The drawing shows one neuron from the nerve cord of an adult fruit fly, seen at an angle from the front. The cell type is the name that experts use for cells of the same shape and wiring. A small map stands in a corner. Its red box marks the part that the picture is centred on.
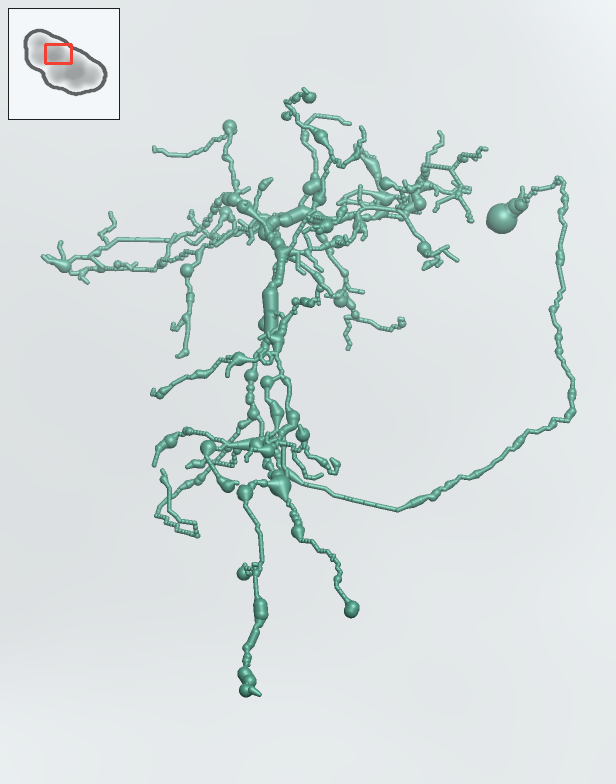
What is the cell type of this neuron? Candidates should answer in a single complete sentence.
The single neuron here is of type IN09A058.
